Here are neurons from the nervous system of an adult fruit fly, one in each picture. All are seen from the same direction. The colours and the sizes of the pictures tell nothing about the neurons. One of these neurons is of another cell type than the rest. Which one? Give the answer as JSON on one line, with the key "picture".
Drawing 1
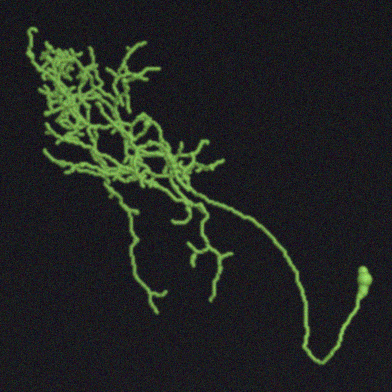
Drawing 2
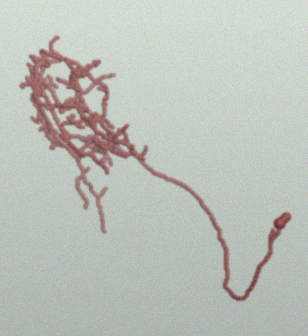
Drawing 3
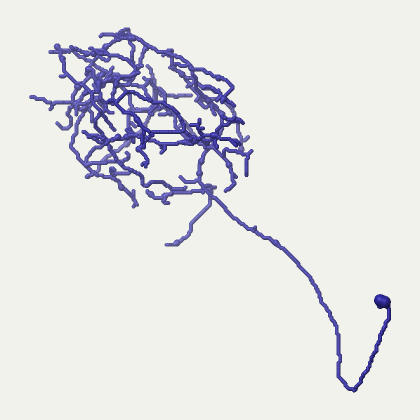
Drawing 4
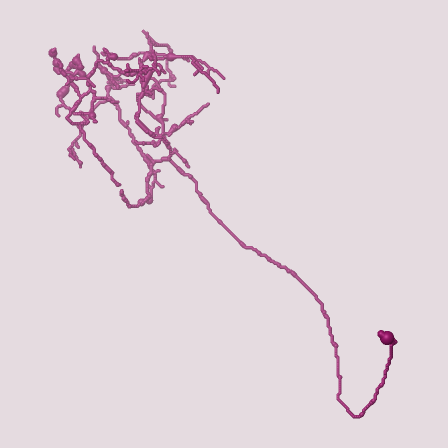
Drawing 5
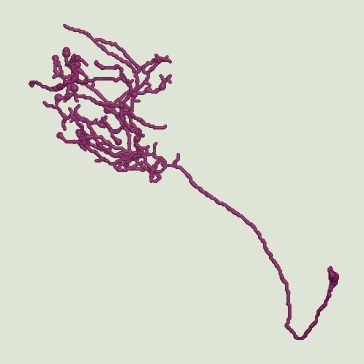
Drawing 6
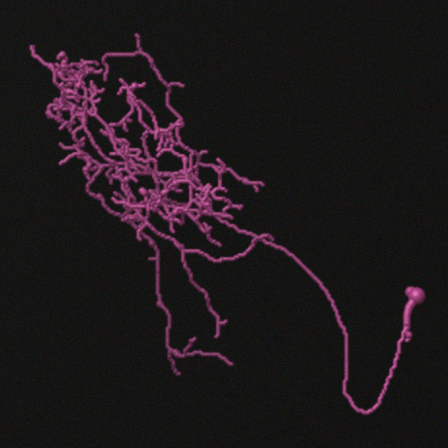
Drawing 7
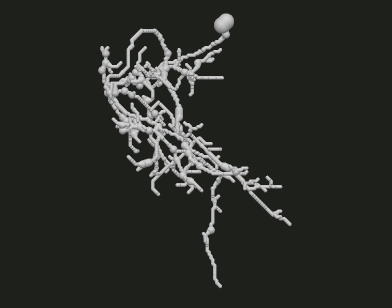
{"picture": 7}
